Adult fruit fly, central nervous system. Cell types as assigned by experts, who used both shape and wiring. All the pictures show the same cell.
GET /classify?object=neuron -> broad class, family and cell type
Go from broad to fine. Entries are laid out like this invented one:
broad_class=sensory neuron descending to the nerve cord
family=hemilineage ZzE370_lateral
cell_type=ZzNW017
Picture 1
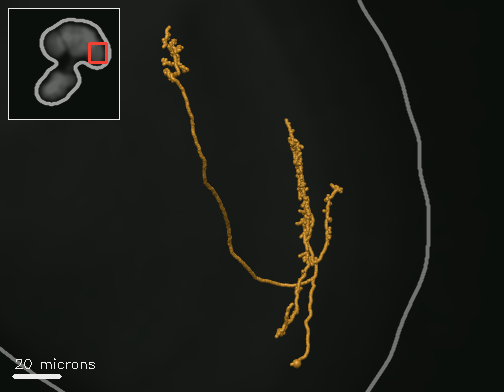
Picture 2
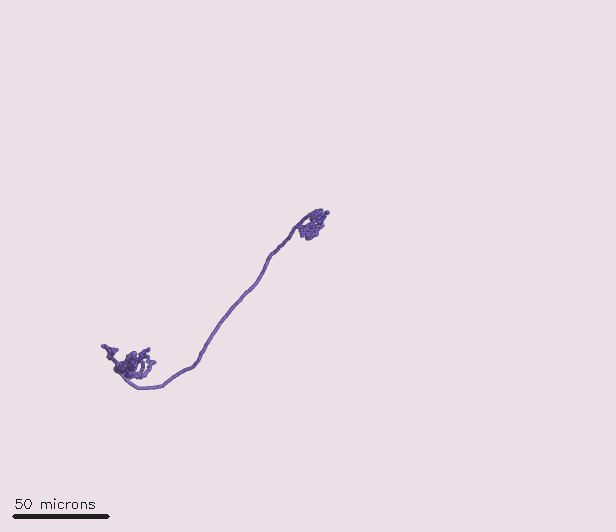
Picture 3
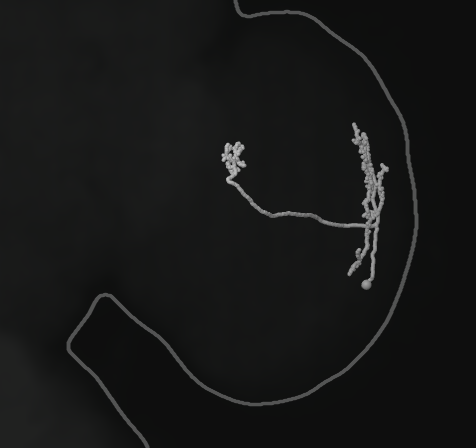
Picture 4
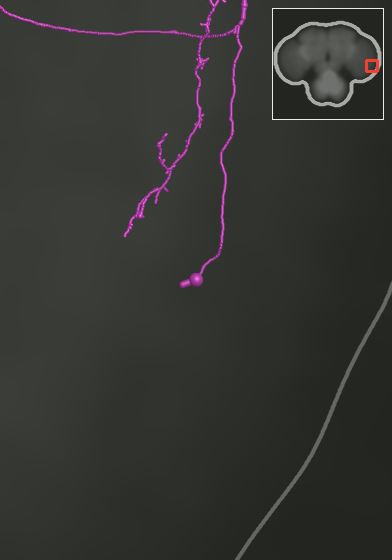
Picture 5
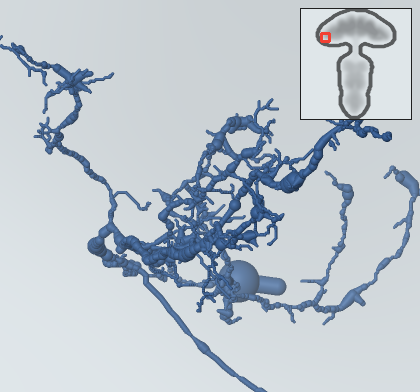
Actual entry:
broad_class=optic-lobe intrinsic neuron
family=Tm
cell_type=Tm33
